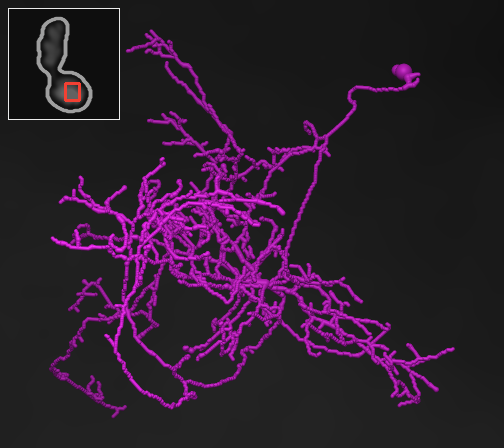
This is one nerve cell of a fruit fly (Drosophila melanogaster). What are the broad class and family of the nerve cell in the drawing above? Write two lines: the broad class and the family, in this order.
central-brain intrinsic neuron
hemilineage SMPpv2_ventral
